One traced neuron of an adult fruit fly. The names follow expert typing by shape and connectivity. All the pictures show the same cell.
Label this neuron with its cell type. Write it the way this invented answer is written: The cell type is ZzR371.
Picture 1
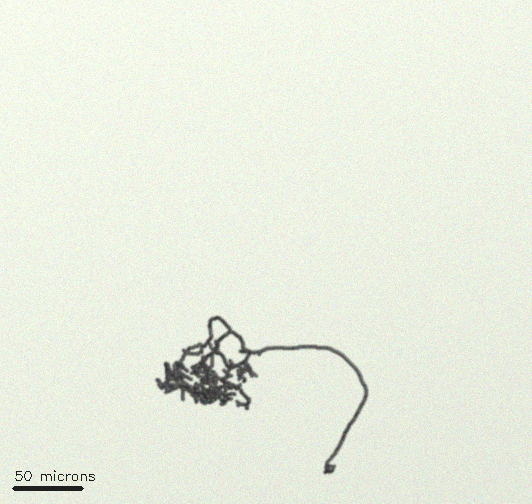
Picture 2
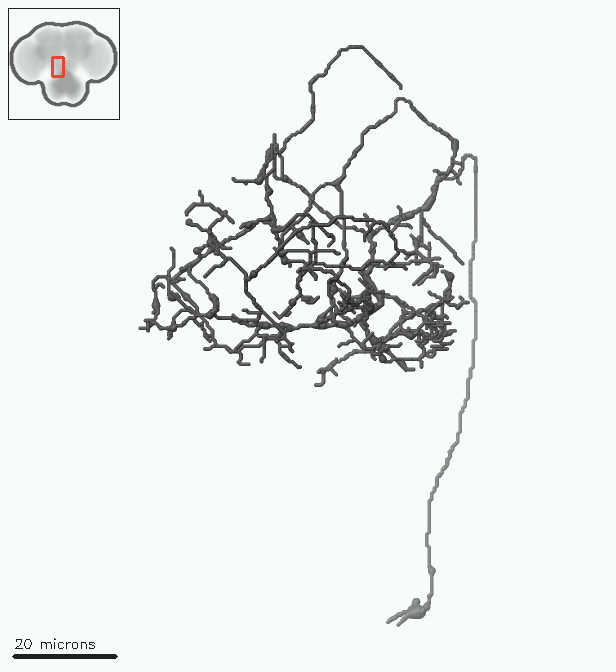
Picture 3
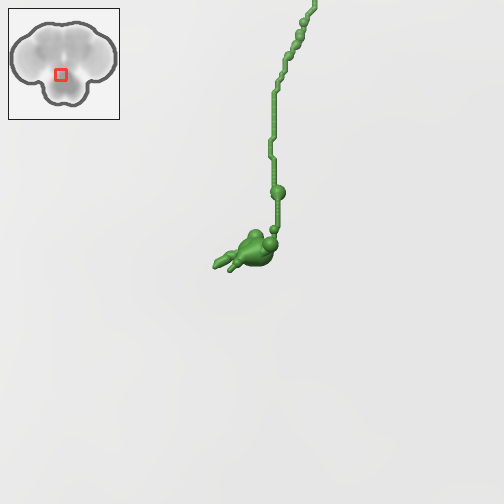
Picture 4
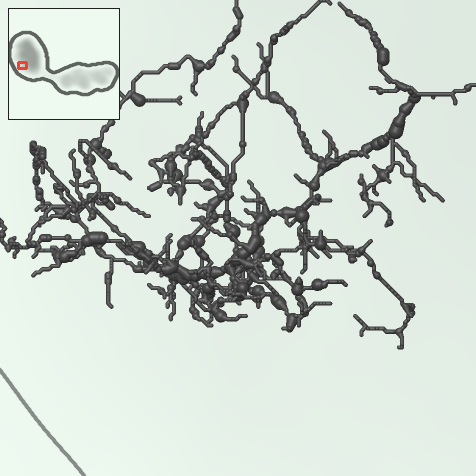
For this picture: The cell type is GNG400.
